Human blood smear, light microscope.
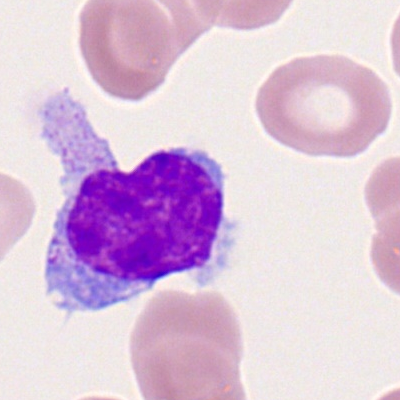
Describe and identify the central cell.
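See the notch in the upper edge of the nucleus? It gives it a heart-like shape. No distinct nucleoli show in there. Most of the cytoplasm sits to the left, with just a thin rim on the right, and fine purplish dots are scattered through it. It's a lymphocyte.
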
